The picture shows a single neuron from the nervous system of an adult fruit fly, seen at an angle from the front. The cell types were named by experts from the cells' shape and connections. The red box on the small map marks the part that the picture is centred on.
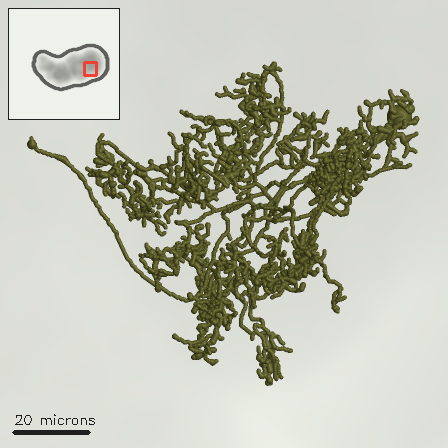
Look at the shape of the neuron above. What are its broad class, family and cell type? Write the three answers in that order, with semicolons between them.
central-brain intrinsic neuron; hemilineage ALl1_dorsal; lLN2P_b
